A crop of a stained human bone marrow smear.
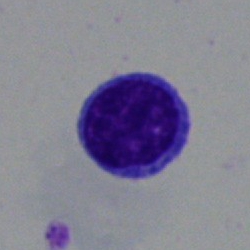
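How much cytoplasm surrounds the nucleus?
Only a thin rim.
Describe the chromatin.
Dense, staining dark purple.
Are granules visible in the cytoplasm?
No granules are visible, and no vacuoles are seen in the cell.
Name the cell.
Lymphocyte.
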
